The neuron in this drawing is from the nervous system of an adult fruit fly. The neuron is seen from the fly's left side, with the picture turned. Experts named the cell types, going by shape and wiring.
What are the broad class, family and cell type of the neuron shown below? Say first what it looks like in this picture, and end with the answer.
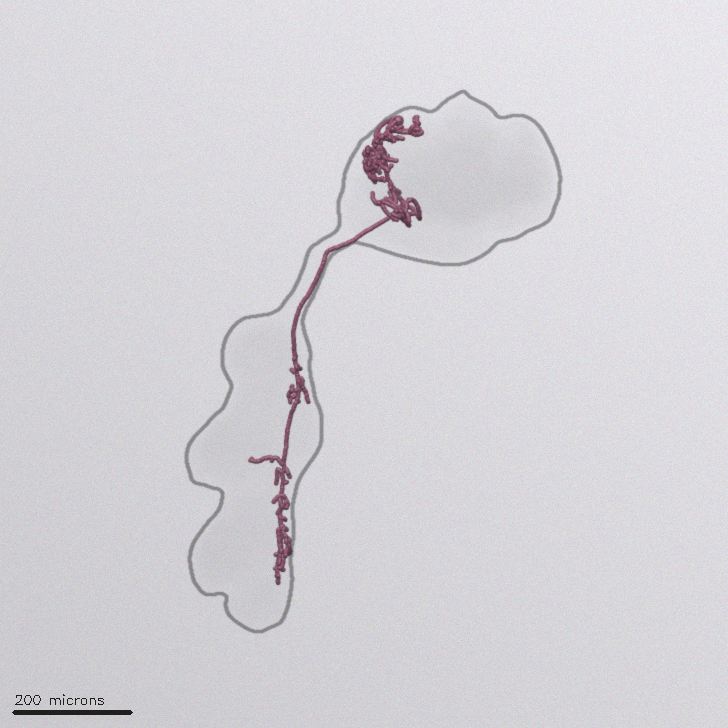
Its cell body lies at the top of the picture. From top to bottom in the picture it spans about 800 microns. It is a descending neuron. Its family is DNge. It is of cell type DNge137.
